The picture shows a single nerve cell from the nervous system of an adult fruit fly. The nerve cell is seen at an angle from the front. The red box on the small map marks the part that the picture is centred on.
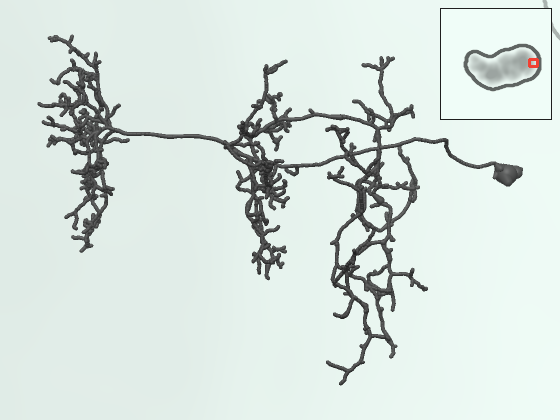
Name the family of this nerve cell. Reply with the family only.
Mi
